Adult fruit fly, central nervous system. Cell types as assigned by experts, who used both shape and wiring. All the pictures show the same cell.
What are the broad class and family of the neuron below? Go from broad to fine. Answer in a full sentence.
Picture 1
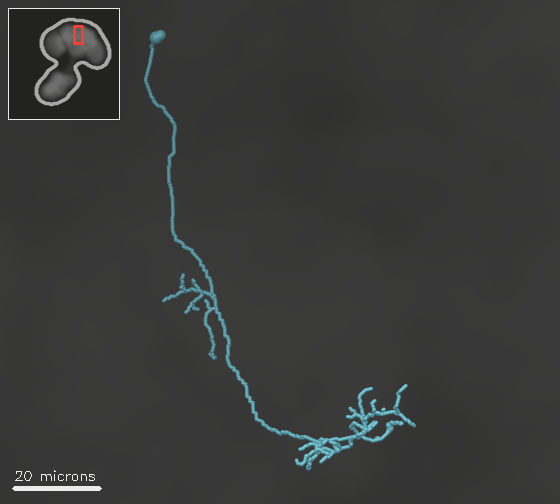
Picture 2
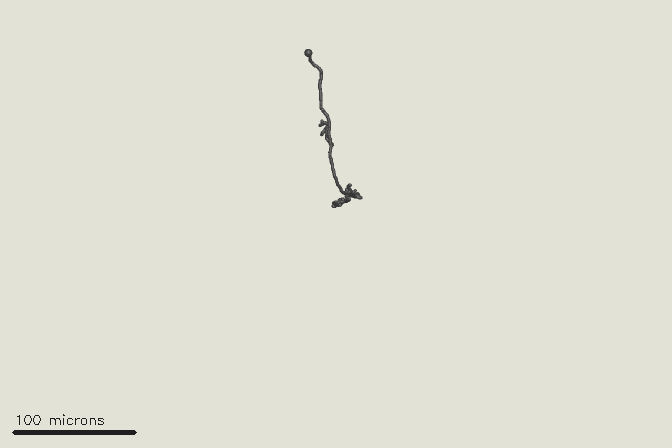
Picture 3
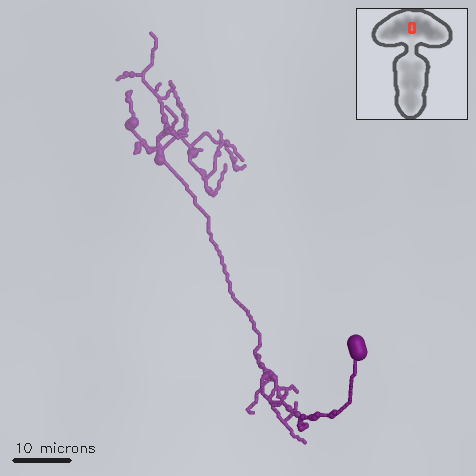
A central-brain intrinsic neuron of class CX.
